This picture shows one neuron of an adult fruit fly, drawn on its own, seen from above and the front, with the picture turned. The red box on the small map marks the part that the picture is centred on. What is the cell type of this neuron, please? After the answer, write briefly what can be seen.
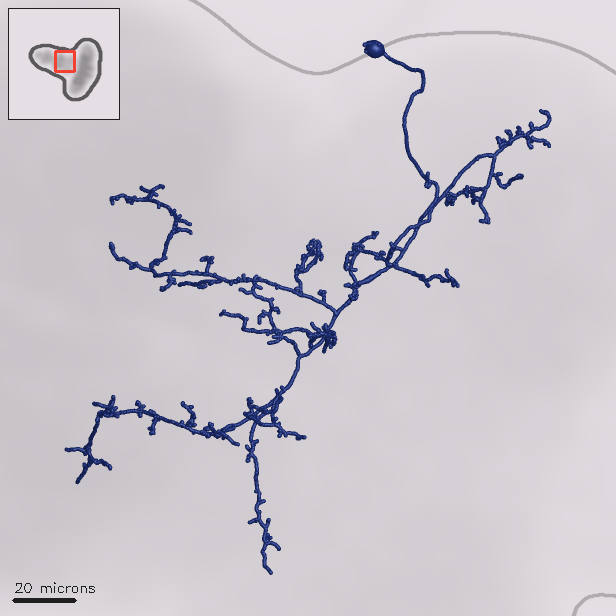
Its cell type is IN21A116. It is a nerve-cord intrinsic neuron. Its cell body lies at the top of the picture. By the scale bar it is about 180 microns tall in this view. The picture shows dozens of branch ends.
